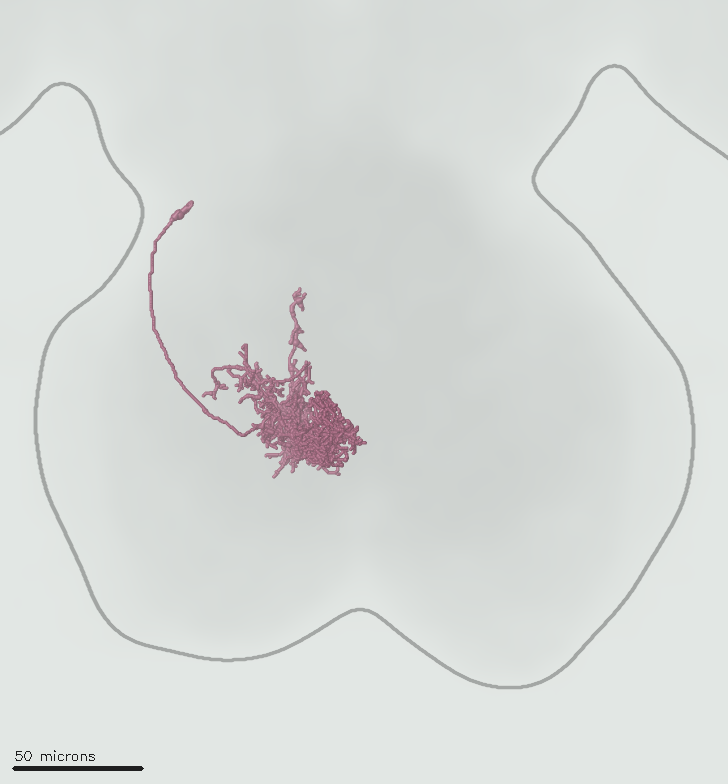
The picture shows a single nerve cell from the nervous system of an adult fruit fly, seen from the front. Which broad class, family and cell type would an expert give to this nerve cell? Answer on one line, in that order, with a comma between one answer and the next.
nerve-cord intrinsic neuron, hemilineage 09A, IN09A016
